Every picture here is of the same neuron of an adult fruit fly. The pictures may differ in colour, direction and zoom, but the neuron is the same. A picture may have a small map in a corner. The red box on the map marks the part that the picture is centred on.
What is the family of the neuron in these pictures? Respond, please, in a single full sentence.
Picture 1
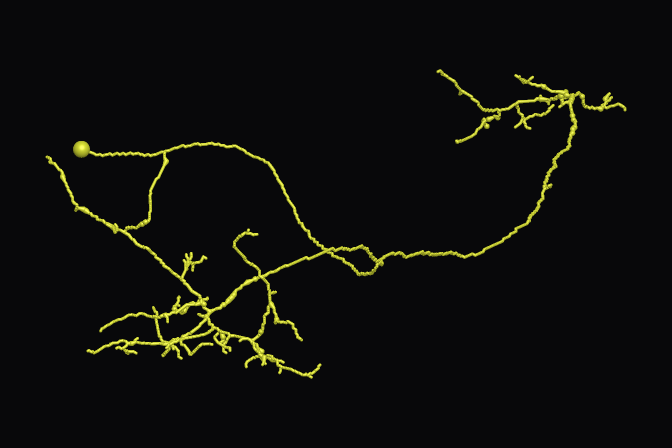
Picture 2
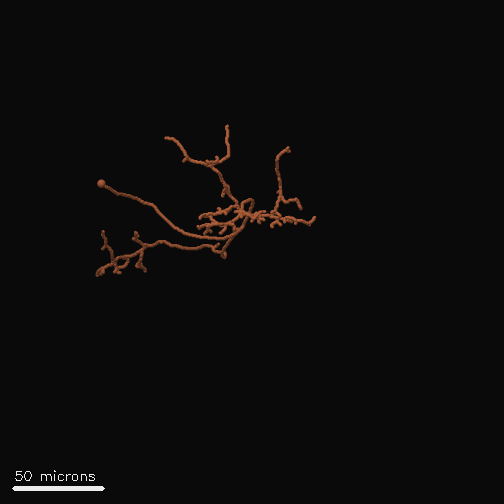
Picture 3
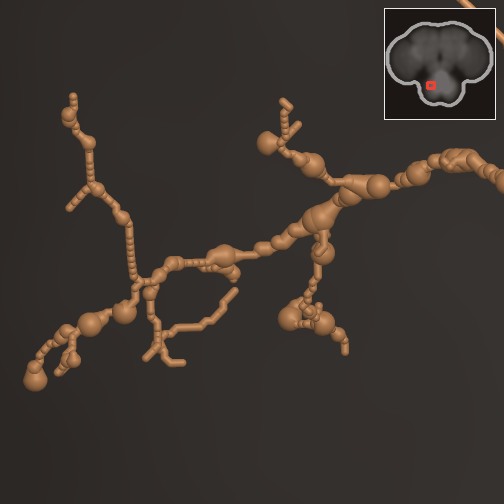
This neuron is a member of family hemilineage 11A.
